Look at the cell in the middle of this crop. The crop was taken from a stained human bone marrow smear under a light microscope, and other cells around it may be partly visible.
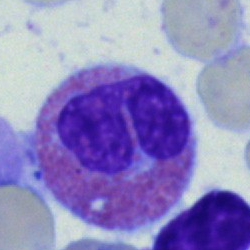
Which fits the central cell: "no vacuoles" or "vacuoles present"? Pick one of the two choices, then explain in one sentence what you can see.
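Vacuoles present. A single small clear vacuole lies in the lower part of the cytoplasm.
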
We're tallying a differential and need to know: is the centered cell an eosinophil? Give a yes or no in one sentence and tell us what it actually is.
Yes, the cell that the crop is centered on is an eosinophil.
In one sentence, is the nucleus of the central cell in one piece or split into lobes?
Counting the nuclear lobes gives a total of at least two.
